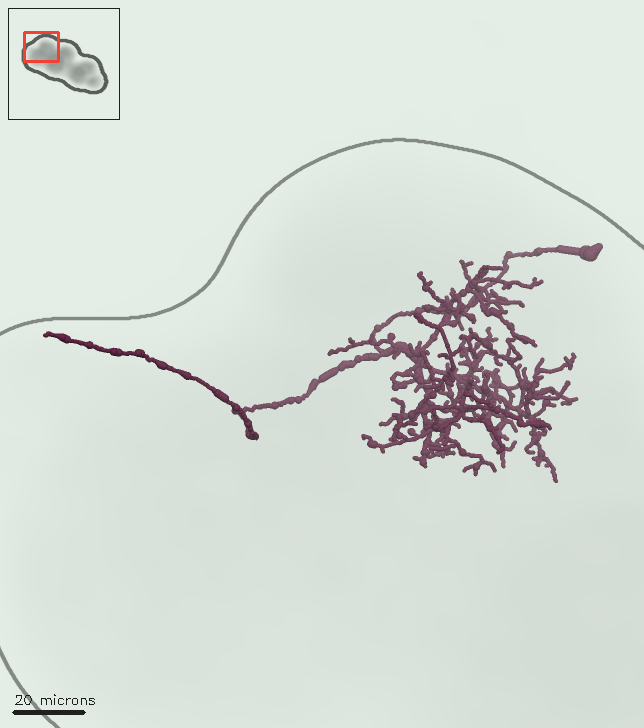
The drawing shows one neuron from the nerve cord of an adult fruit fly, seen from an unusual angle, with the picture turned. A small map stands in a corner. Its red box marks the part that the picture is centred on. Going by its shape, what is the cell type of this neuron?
AN04B023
